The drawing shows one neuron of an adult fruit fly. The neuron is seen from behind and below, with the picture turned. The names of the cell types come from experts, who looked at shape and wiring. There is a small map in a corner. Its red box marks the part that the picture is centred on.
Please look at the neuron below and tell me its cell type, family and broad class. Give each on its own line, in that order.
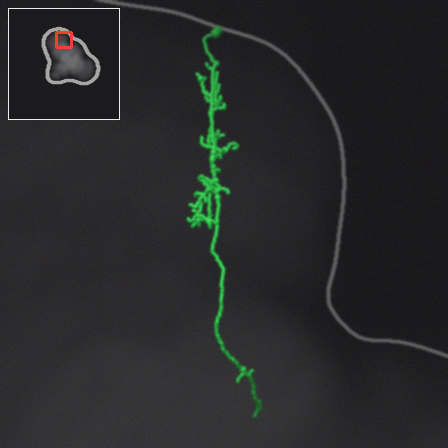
Tm12
Tm
optic-lobe intrinsic neuron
